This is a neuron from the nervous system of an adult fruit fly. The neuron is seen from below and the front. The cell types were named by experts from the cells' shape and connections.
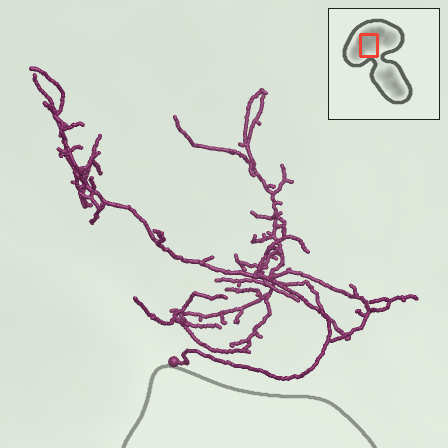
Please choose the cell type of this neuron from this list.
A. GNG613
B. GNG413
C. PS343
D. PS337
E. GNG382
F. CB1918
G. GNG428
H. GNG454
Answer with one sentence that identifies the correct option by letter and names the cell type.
It is CB1918, given as option F, that the neuron is by cell type.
